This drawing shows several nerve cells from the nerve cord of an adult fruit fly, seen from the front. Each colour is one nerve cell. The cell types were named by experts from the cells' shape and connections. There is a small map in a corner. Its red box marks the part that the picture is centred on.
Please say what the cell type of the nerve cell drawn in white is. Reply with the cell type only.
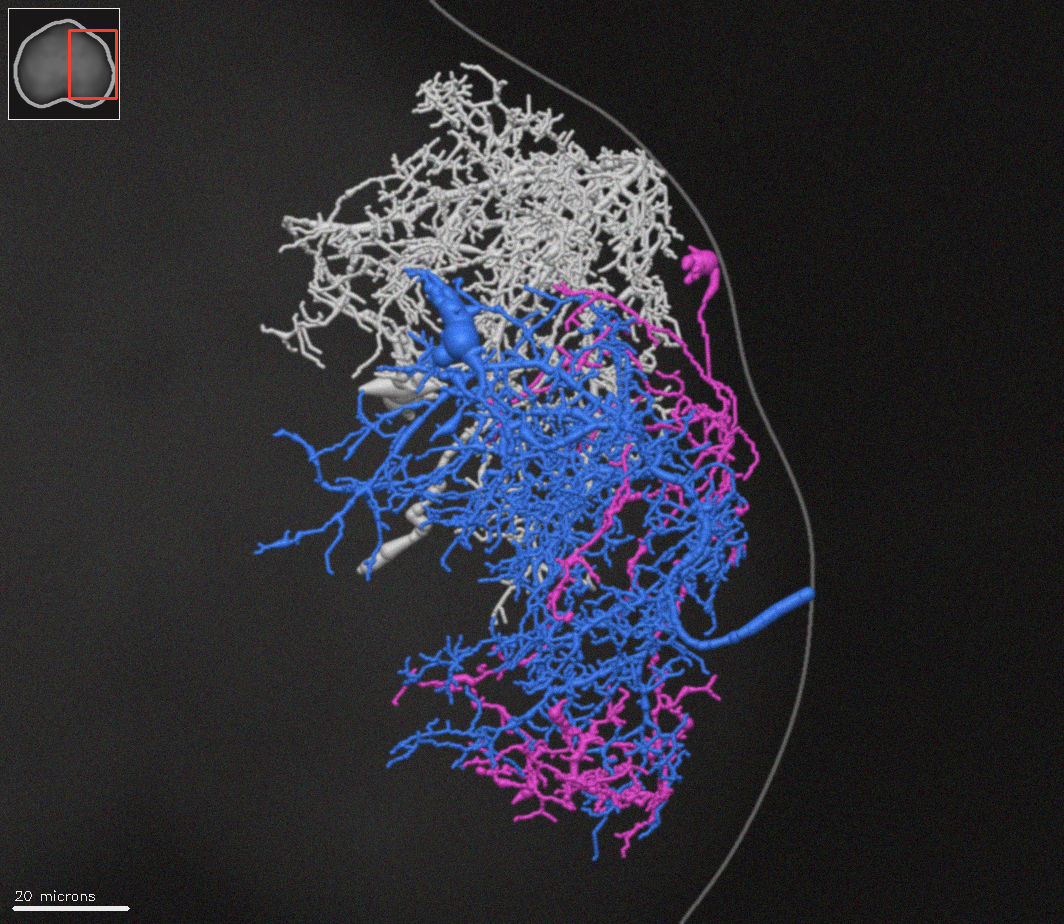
Sternal posterior rotator MN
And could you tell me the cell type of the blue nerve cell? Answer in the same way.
Tergopleural/Pleural promotor MN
